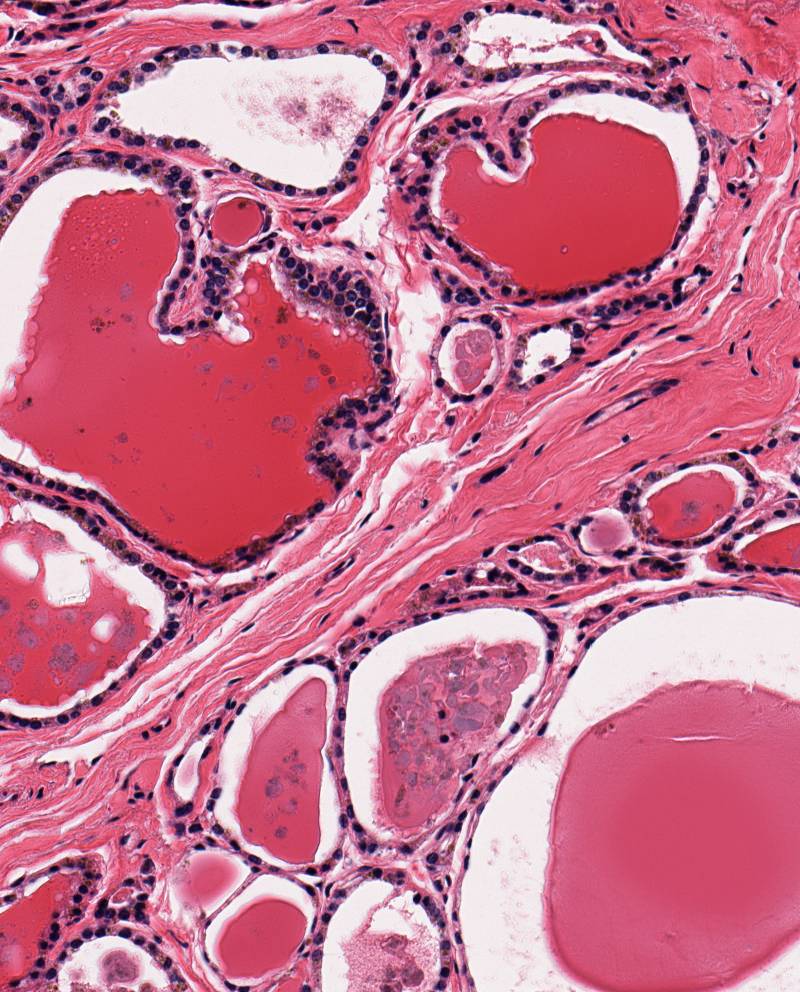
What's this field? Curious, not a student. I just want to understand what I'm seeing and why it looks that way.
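Thyroid follicle is the structure shown: closed follicles of widely varying size, the largest at lower right. Most hold homogeneous pink colloid, each lined by a single layer of flattened to cuboidal cells with small, round, dark nuclei.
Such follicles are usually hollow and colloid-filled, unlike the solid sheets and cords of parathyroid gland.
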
